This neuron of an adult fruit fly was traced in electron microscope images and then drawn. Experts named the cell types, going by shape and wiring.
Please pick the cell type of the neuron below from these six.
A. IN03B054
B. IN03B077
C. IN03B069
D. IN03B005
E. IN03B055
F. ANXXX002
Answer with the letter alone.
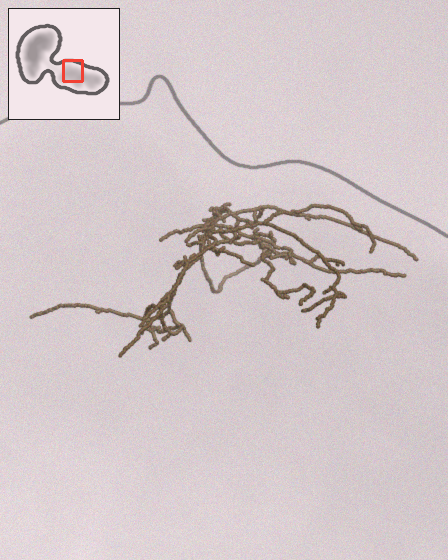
A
